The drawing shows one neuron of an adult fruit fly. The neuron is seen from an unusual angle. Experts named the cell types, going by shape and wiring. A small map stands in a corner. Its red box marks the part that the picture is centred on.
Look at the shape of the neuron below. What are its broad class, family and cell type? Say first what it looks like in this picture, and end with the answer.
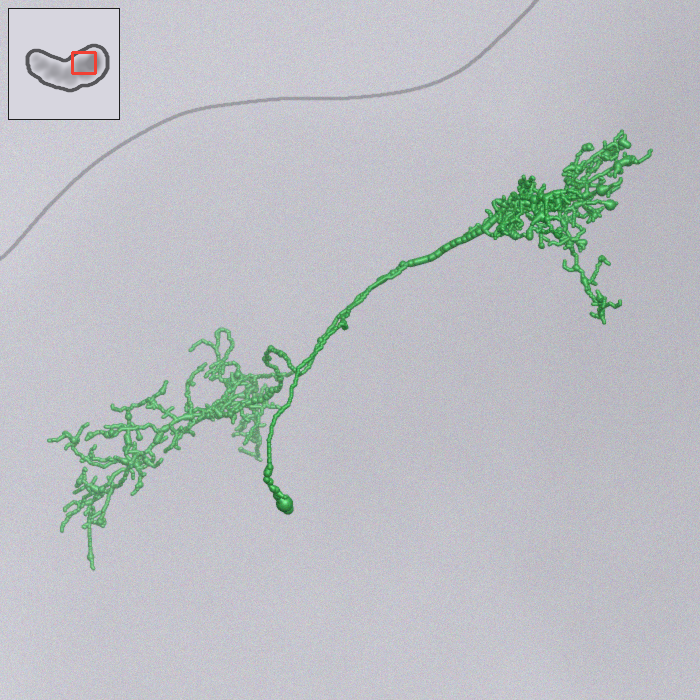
The cell body can be seen at the bottom of the picture. As drawn here it is wider than it is tall. Its broad class is central-brain intrinsic neuron. Its family is hemilineage DM6_posterior. Its cell type is CL353.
